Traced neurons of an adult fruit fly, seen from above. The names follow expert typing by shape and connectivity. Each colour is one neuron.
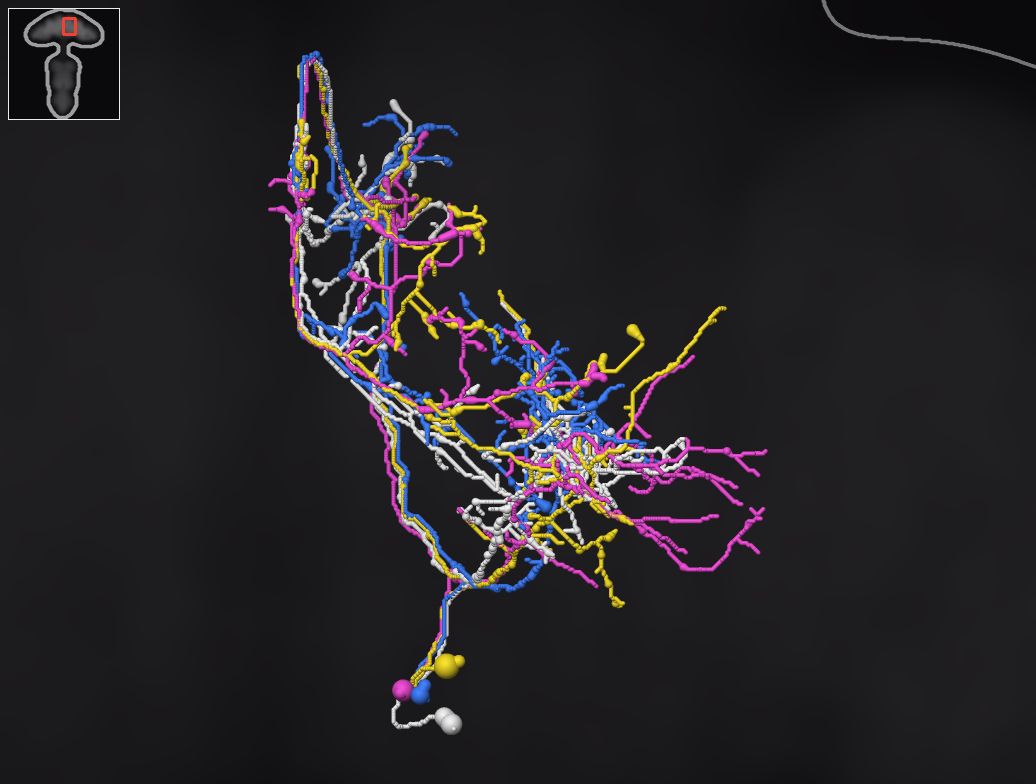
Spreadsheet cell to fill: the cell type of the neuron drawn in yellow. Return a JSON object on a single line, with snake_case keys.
{"cell_type": "SMP304"}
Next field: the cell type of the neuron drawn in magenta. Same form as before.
{"cell_type": "CB4126"}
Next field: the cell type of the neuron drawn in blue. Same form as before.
{"cell_type": "CB2539"}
